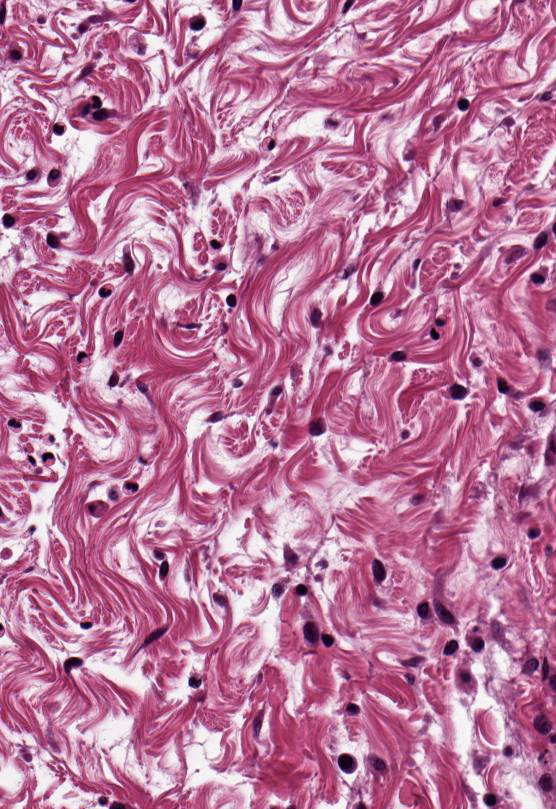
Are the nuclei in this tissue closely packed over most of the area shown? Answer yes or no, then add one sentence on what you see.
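No. Small dark round to oval nuclei lie sparsely scattered between the fibre bundles.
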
